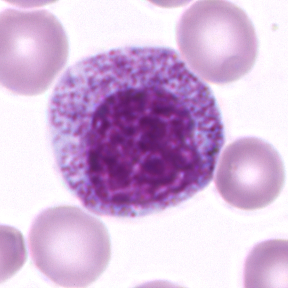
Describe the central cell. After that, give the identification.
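Let me start with the edge: round and smooth all the way. The nucleus is off-centre, towards the lower right. Now the cytoplasm: many fine reddish-purple granules, scattered right through it. I don't see any vacuoles. So this is a myelocyte.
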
